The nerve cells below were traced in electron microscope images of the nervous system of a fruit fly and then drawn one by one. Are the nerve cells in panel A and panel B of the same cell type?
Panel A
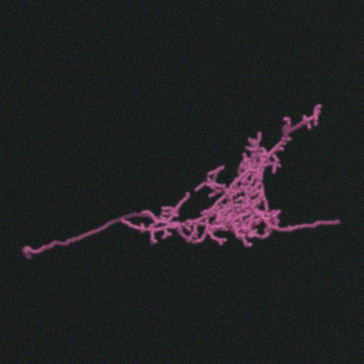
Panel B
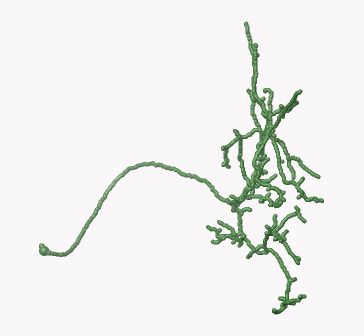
no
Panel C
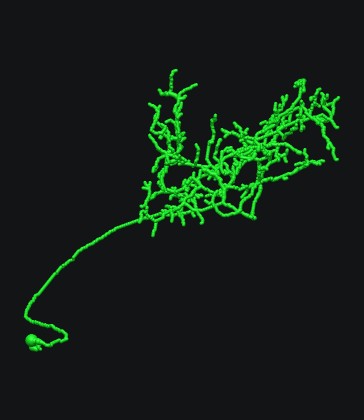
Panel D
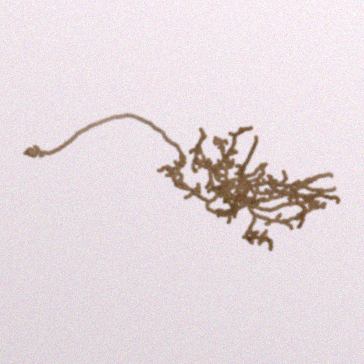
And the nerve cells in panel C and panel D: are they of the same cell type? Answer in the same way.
yes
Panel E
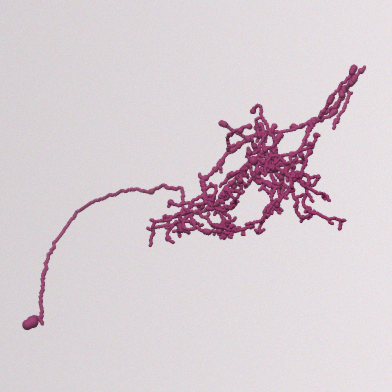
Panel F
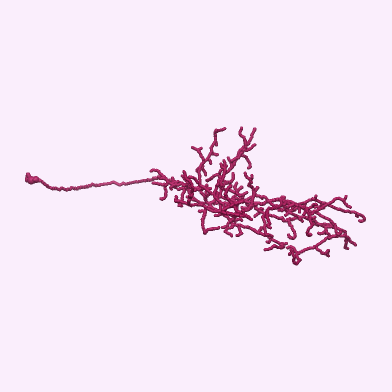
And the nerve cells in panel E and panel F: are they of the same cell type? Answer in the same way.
no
